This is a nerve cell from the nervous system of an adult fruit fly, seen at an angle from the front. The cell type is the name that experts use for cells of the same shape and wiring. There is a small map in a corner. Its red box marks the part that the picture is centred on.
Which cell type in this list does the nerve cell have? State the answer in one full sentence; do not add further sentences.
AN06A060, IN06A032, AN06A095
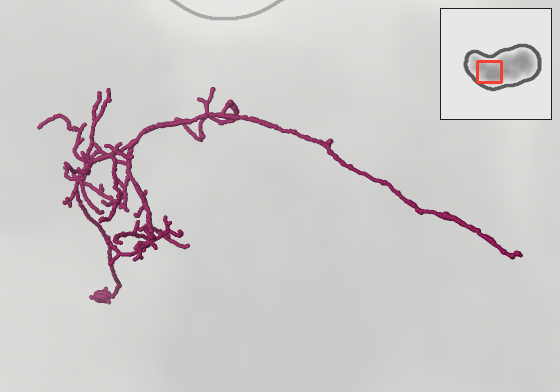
Among cell types, the one for this nerve cell is IN06A032.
